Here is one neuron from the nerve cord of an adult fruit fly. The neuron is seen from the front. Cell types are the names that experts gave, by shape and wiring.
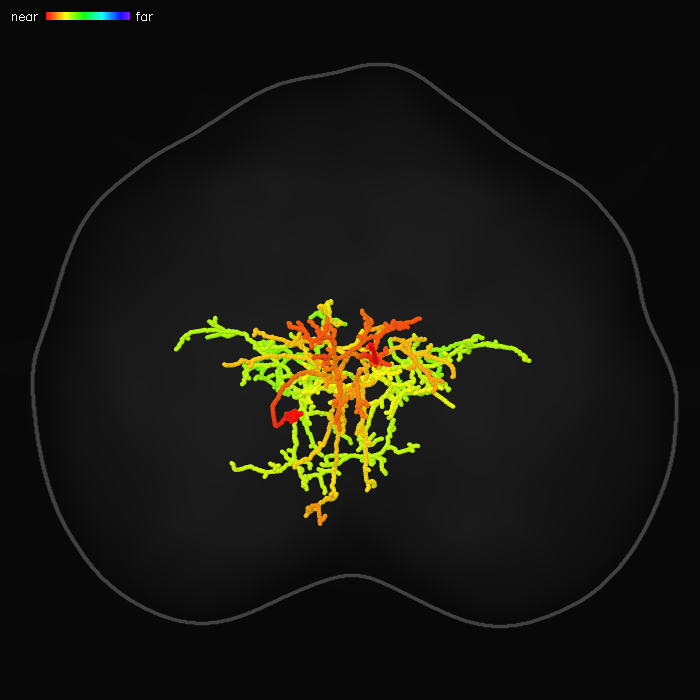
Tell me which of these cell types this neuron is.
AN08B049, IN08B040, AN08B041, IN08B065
AN08B049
